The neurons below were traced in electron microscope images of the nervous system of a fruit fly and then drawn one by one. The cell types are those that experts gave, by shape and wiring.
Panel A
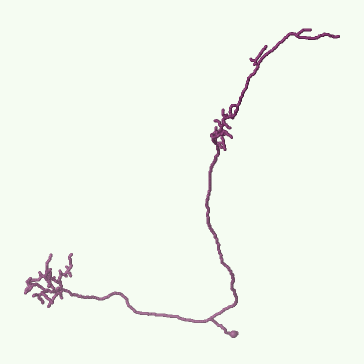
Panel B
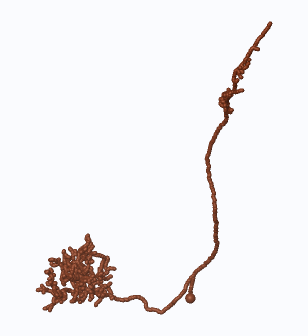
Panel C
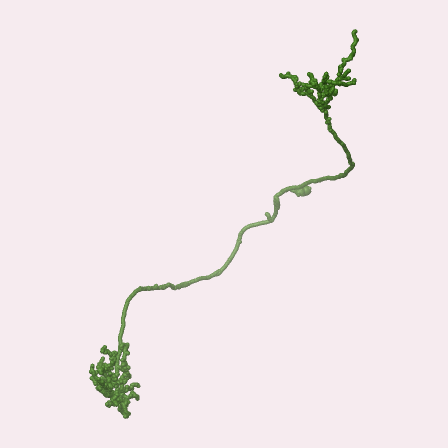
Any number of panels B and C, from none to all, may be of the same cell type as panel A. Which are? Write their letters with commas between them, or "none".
B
